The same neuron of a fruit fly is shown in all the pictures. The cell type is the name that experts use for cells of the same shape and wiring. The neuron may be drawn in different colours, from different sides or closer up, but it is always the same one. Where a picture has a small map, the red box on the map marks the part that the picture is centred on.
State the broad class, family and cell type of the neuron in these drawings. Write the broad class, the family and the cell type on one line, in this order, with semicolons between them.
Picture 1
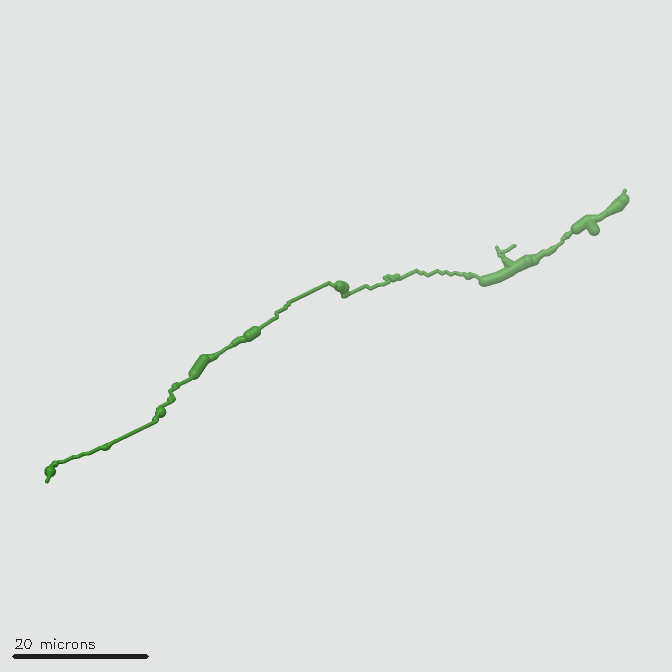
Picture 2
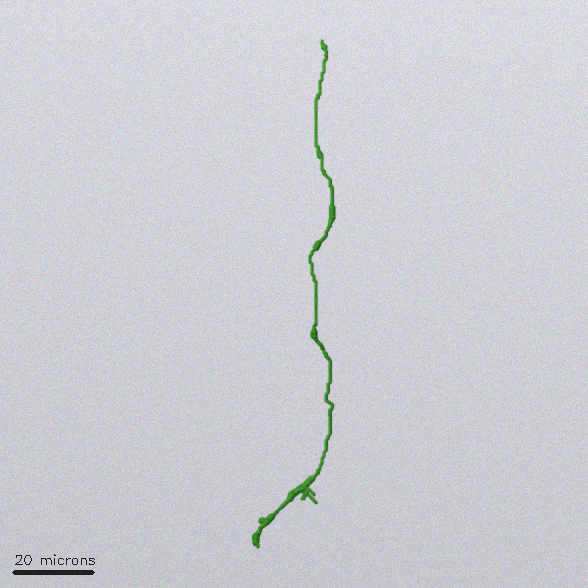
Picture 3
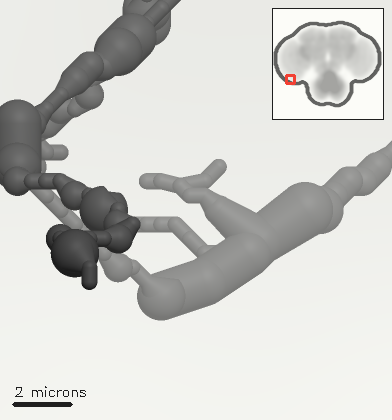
photoreceptor or other optic-lobe sensory neuron; class visual; R8p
